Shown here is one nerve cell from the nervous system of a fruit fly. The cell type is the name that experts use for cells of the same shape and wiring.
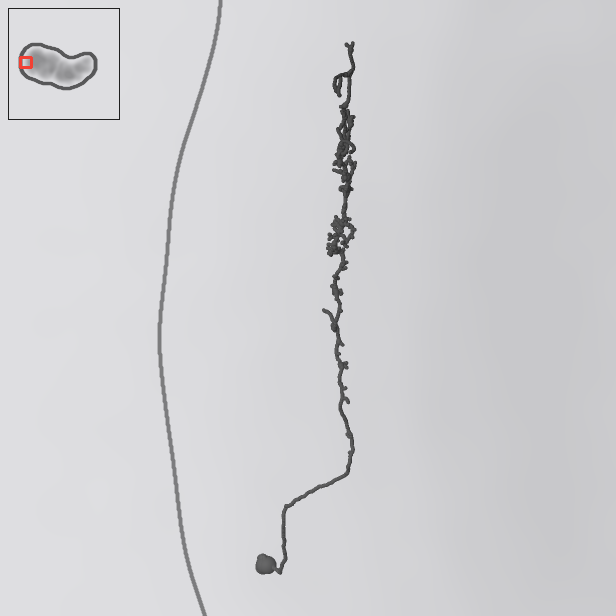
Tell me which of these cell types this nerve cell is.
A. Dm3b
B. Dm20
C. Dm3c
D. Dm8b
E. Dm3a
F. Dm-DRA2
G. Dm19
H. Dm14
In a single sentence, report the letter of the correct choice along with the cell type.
The nerve cell, by cell type, is Dm3b, option A.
